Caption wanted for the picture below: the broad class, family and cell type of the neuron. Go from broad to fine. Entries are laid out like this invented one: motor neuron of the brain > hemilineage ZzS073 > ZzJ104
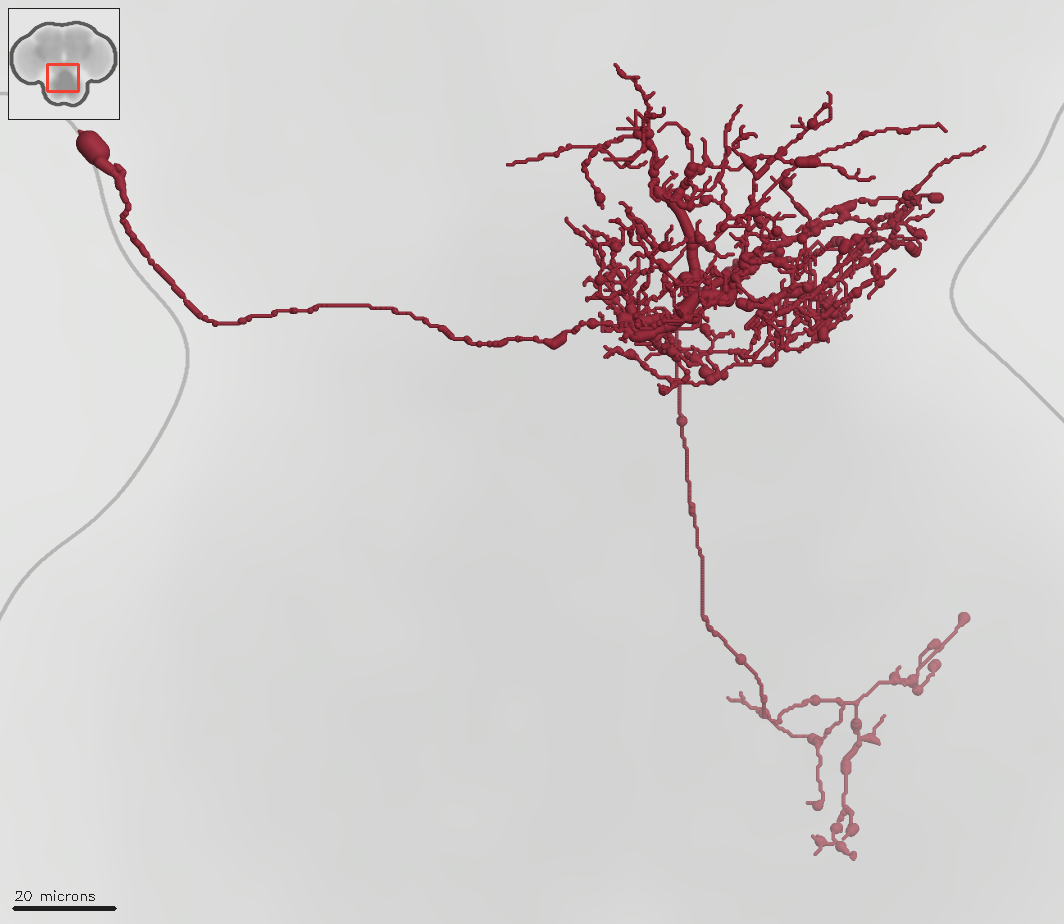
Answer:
descending neuron > DNge > DNge057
